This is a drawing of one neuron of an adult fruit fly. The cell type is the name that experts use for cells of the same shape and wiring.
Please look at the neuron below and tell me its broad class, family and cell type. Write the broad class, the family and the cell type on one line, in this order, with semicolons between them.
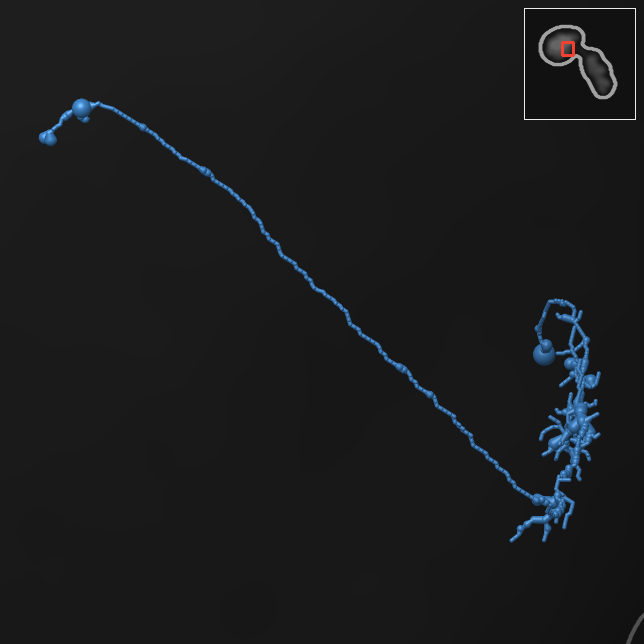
optic-lobe intrinsic neuron; Tm; Tm20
